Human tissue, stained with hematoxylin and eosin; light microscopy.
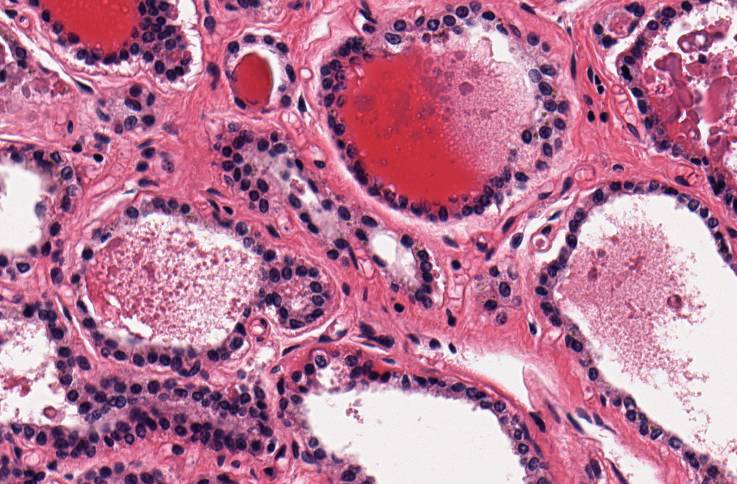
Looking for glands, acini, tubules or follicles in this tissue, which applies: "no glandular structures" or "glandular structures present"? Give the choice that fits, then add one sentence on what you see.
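Glandular structures present. The field is made up of closely packed rounded follicles separated by pink fibrous stroma.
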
